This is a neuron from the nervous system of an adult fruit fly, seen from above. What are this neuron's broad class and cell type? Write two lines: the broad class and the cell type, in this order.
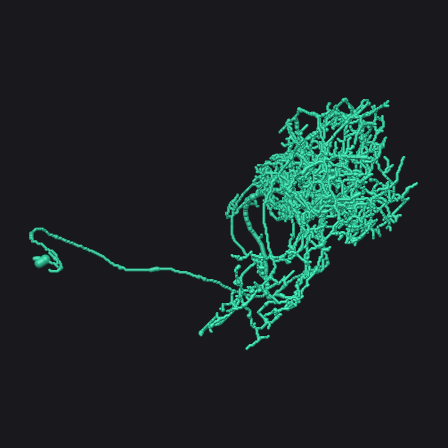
central-brain intrinsic neuron
CRE048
